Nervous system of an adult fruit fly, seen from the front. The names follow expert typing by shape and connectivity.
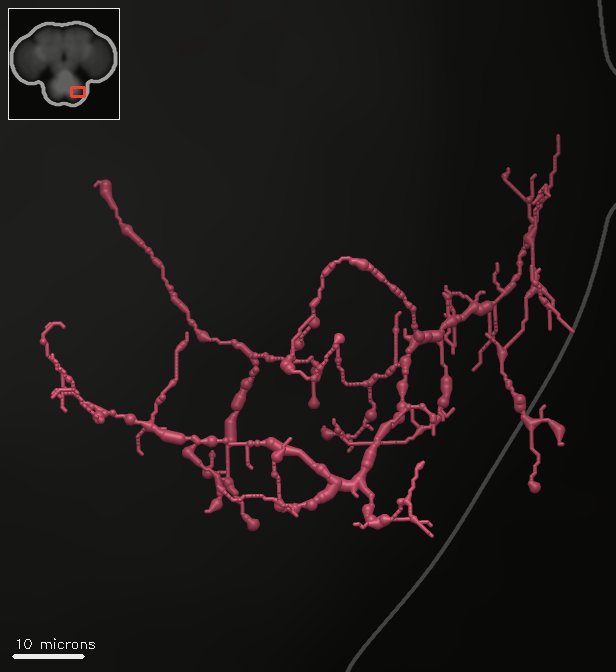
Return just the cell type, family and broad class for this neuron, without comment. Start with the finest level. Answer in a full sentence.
Type IN20A.22A076 of hemilineage 20A.22A, a nerve-cord intrinsic neuron.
